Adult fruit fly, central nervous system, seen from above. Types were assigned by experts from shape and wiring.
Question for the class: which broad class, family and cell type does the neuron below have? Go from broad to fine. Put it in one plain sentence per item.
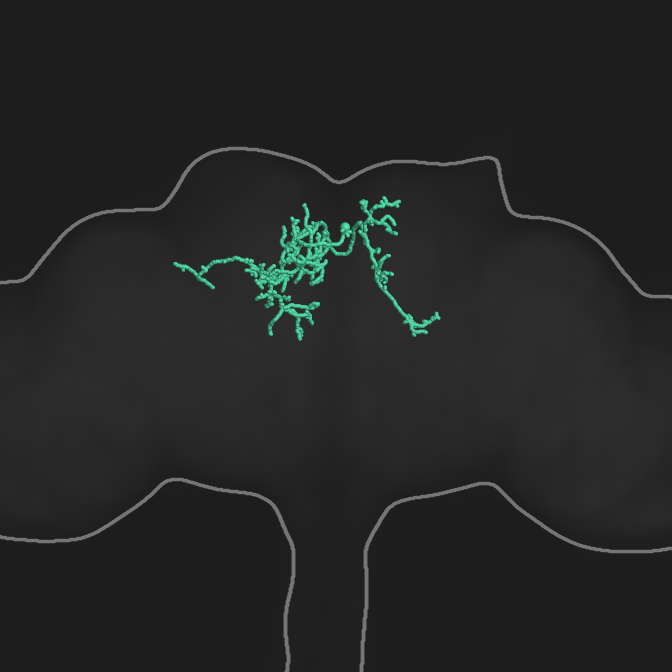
A central-brain intrinsic neuron of hemilineage SMPad3, type SMP132.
